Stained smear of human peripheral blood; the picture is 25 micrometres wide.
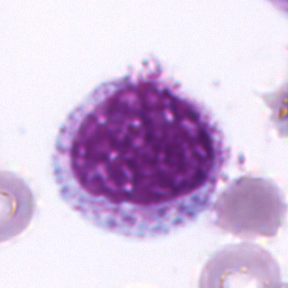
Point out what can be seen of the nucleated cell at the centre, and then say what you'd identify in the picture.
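See how the nucleus sits toward the top, leaving a wider band of cytoplasm along the bottom. That cytoplasm is pale bluish-grey, with a speckled, bubbly texture instead of a smooth one. Small knob-like blebs stick out from the top edge. The whole cell is about 15 micrometres across. So, a myelocyte.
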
